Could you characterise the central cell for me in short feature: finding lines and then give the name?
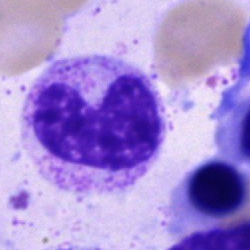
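Nuclear shape: kidney-like, notch on the upper side
Cytoplasm tint: pale, with a faint pinkish-lilac cast
Cytoplasm extent: rim widest below the nucleus
Granules: many, fine, pink-purple, within the cytoplasm
Cell: metamyelocyte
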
